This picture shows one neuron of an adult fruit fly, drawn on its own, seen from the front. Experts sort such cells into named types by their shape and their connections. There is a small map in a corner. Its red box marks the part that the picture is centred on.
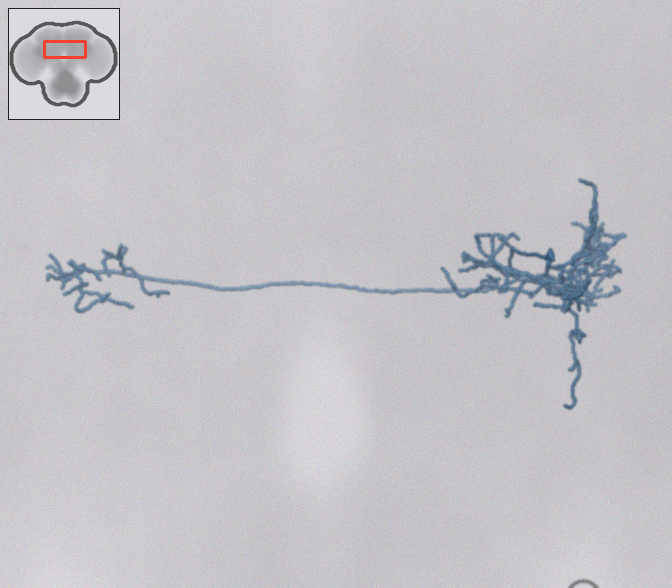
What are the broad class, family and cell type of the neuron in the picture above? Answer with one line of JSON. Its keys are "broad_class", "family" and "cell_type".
{"broad_class": "central-brain intrinsic neuron", "family": "hemilineage VLPa2", "cell_type": "PVLP048"}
